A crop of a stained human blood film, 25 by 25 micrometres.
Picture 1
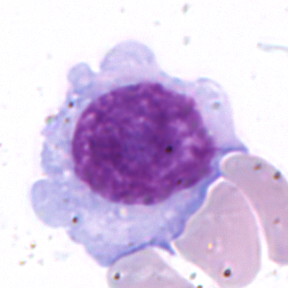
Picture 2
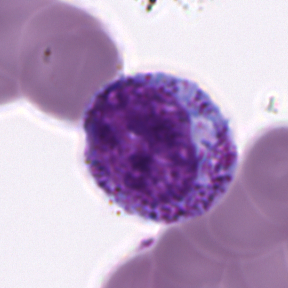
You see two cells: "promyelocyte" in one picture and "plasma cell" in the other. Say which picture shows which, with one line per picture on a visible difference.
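In picture 1 we see a plasma cell: No distinct granules are visible in the cytoplasm.
In picture 2 we see a promyelocyte: Many small reddish-purple granules are scattered through the cytoplasm.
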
